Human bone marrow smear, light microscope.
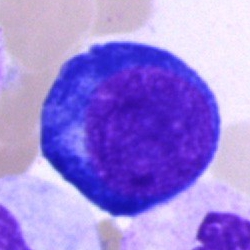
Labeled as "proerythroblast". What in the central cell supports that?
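Looking at this proerythroblast, I notice first that the cytoplasm is a deep blue. Its band is widest on the left side of the nucleus, and just left of the nucleus there's a paler zone. The chromatin, as far as I can tell, is stippled rather than uniformly dense.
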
